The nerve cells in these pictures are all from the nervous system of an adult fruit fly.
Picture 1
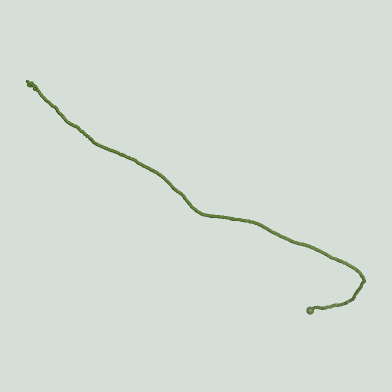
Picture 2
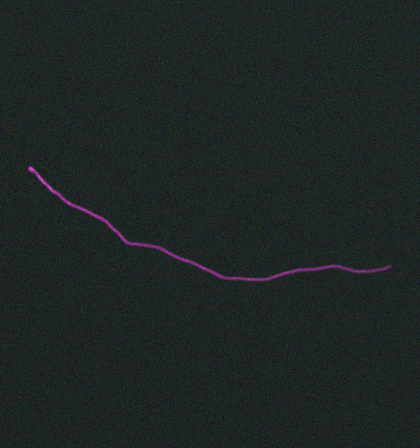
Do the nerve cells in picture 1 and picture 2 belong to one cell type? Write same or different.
same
